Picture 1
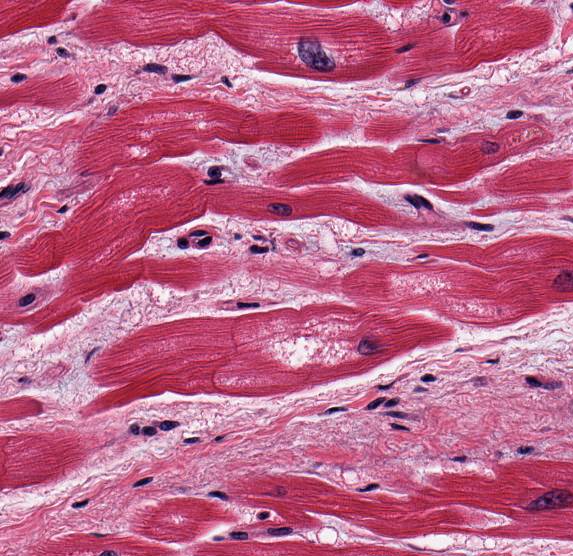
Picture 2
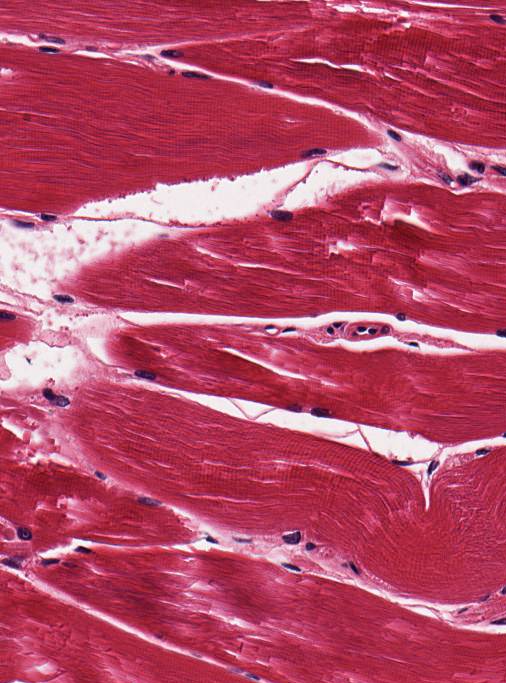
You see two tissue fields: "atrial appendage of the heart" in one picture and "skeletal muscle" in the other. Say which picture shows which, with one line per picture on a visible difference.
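The field in picture 1 comes from the atrial appendage of the heart. Each muscle fibre nucleus lies centrally within the fibre rather than at its edge.
The field in picture 2 comes from the skeletal muscle. The muscle nuclei are flattened, dark and lie at the edges of the fibres.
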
